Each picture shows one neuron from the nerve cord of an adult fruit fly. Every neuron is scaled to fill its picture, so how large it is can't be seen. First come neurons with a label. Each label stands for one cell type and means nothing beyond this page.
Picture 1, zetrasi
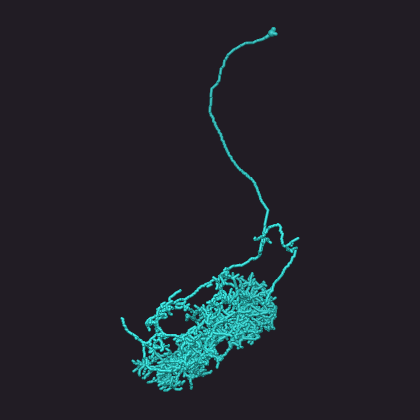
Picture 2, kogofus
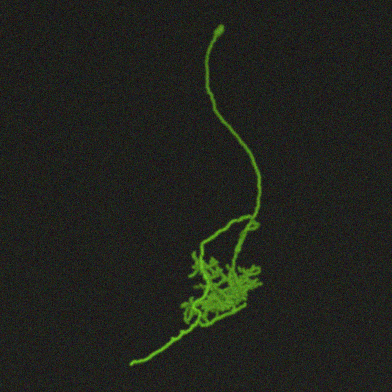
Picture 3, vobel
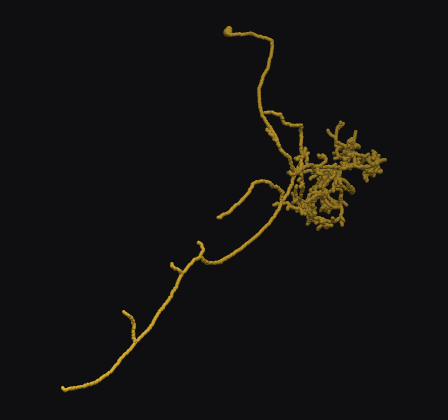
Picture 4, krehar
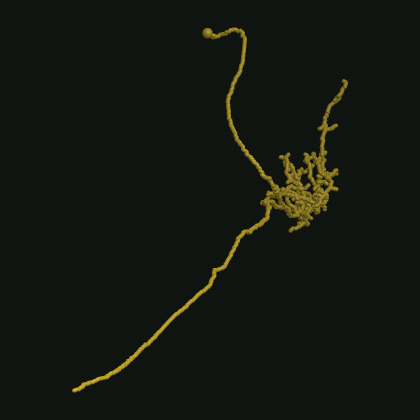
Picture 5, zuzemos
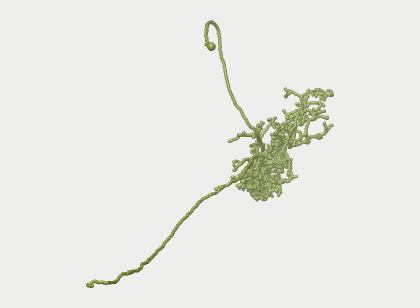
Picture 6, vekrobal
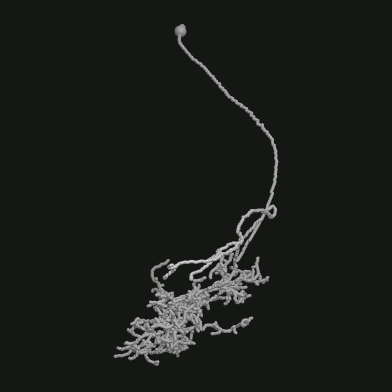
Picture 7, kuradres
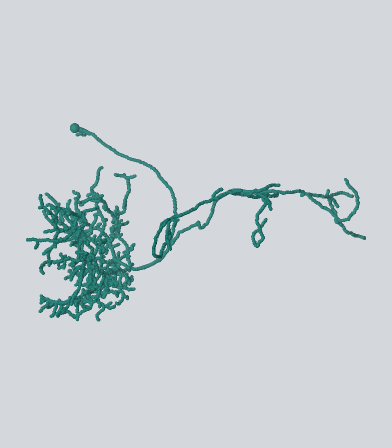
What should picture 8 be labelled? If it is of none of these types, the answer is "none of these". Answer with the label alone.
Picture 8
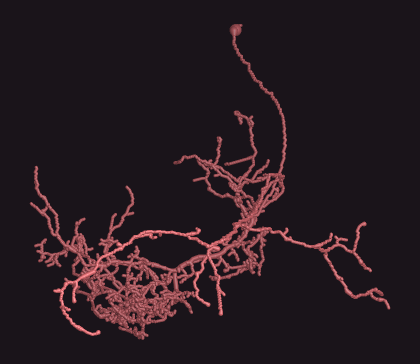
kuradres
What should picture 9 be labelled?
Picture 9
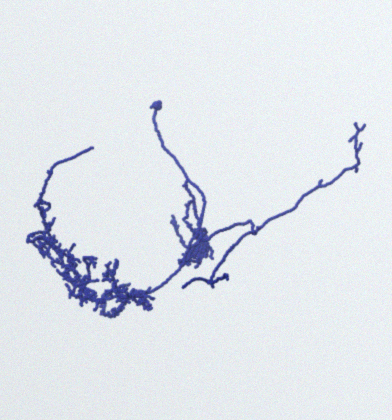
none of these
